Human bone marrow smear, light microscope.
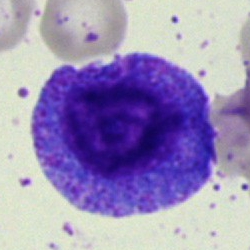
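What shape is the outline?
Roughly round.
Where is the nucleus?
In the upper part, with a broader band of cytoplasm below it.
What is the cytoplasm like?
Abundant and blue-violet, with no vacuoles seen.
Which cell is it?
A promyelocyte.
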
